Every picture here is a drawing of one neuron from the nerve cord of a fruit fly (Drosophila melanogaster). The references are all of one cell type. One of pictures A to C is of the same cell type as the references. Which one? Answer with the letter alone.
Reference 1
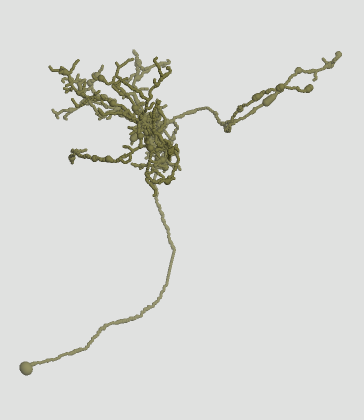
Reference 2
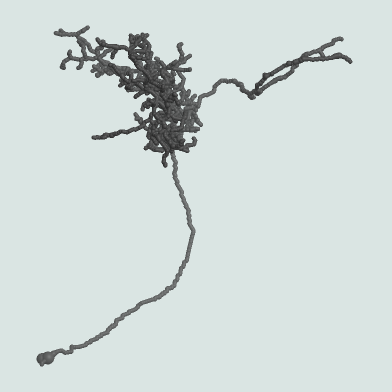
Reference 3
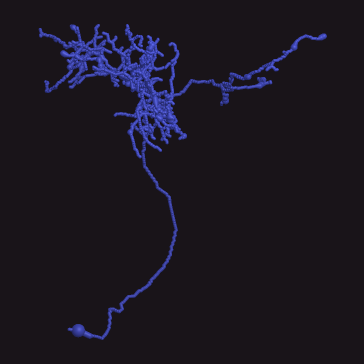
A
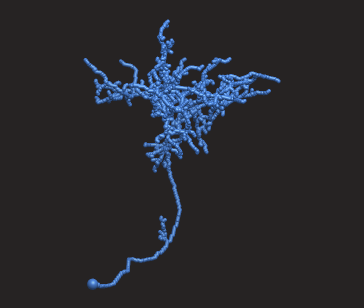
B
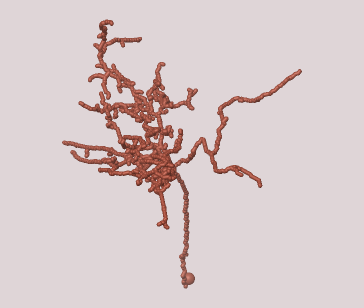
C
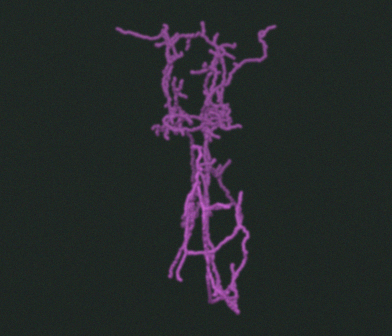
A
